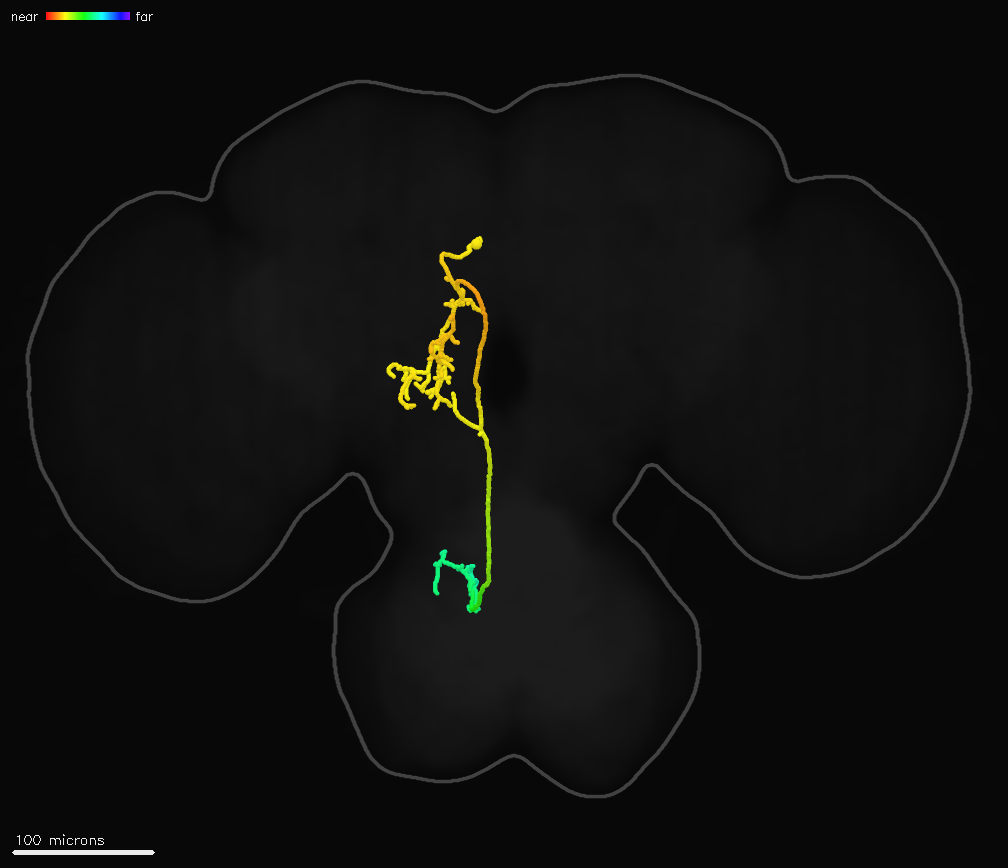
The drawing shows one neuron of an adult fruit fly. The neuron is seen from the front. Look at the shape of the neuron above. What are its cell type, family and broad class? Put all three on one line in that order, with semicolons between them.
DNpe057; hemilineage PSp2; descending neuron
